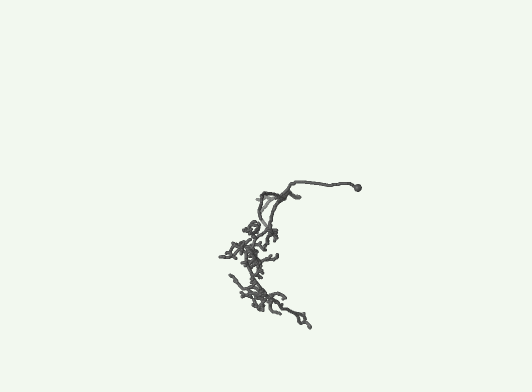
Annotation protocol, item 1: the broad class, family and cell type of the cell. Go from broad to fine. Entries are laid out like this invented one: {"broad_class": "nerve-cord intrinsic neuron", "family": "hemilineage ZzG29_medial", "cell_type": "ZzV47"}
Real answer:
{"broad_class": "central-brain intrinsic neuron", "family": "hemilineage VLPl&p2_posterior", "cell_type": "CB1908"}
